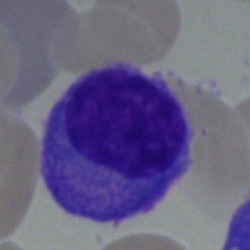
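Plasma cell, the central cell of a stained bone marrow smear. Its outline is roughly round. Deep blue cytoplasm forms a broad crescent along the lower left side of the cell. No distinct granules are seen within this cytoplasm.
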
